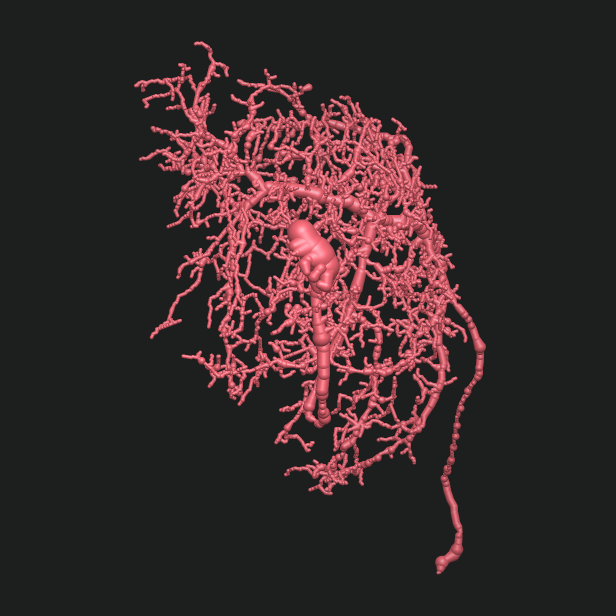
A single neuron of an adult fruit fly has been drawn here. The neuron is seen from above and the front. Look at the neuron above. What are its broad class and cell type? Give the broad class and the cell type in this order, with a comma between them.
motor neuron of the nerve cord, Sternal anterior rotator MN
